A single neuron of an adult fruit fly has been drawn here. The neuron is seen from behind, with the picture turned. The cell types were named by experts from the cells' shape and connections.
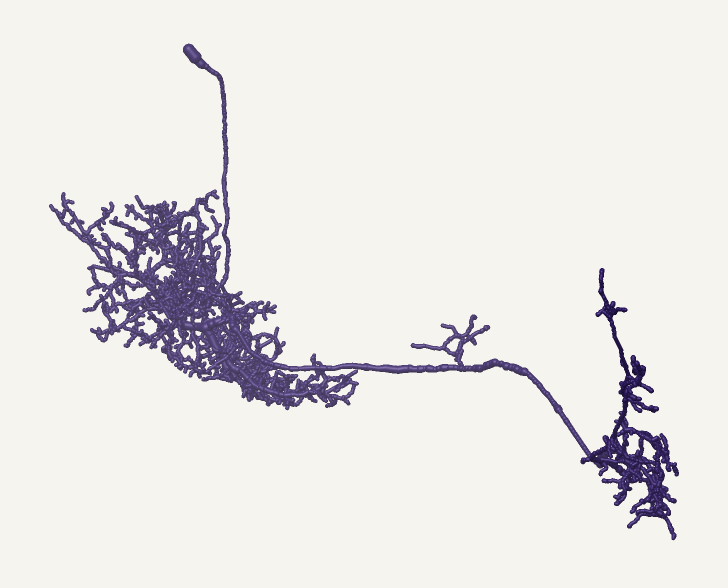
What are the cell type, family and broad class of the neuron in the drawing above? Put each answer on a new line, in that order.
DNp55
DNp
descending neuron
